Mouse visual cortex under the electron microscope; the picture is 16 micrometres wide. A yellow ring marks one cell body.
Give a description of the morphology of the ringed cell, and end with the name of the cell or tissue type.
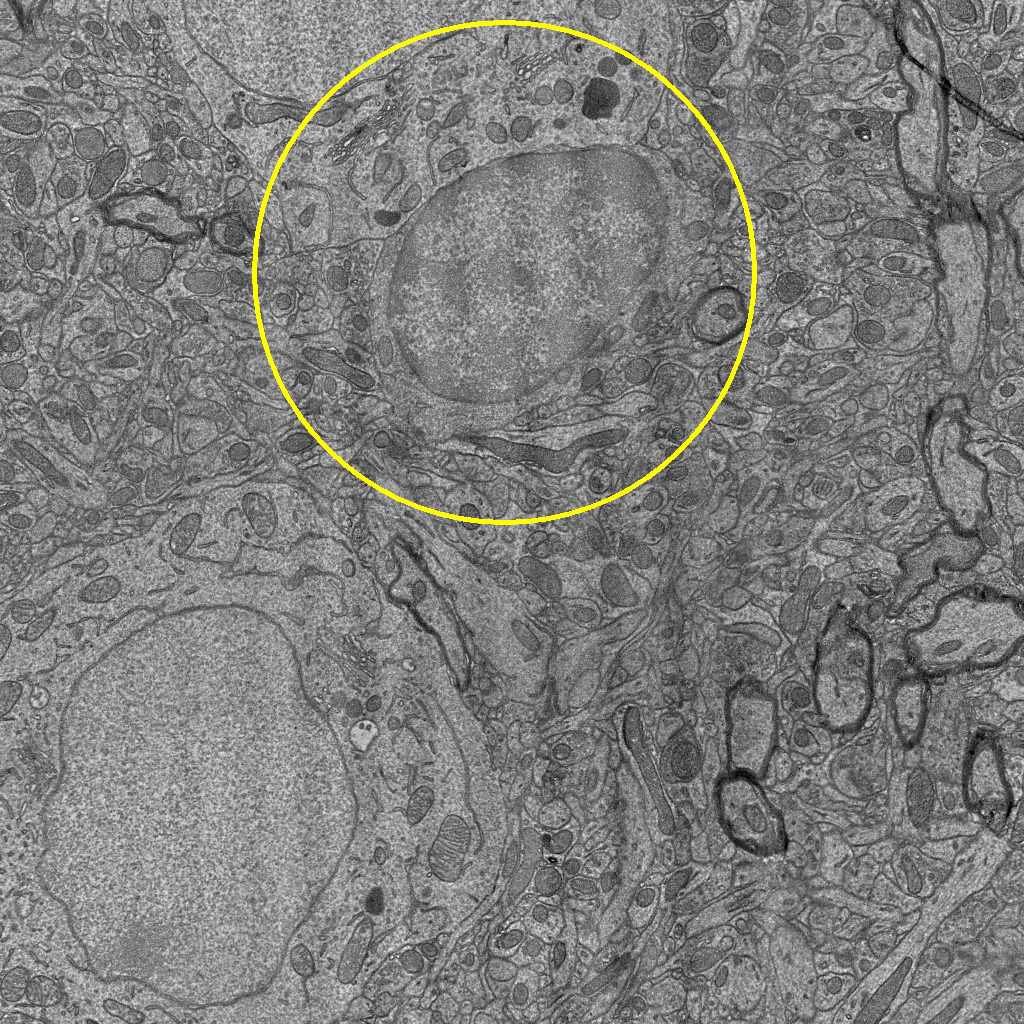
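Notice how the whole nucleus sits within the ring, with a rounded oval outline and a smooth envelope free of deep infoldings. Its chromatin is finely granular, fairly evenly spread, without large dark clumps. Stacked Golgi cisternae lie in the cytoplasm to its upper left. This is an oligodendrocyte.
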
